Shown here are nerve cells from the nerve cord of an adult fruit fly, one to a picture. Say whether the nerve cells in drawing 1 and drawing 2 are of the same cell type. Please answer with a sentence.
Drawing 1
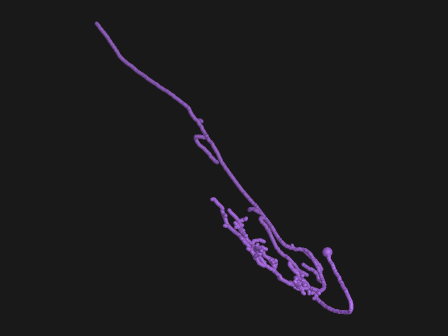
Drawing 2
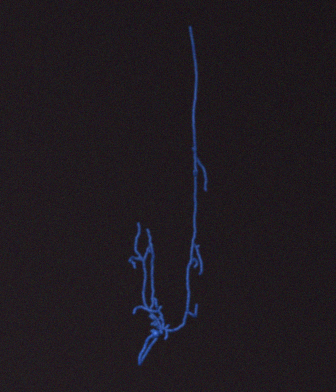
They are of the same cell type.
